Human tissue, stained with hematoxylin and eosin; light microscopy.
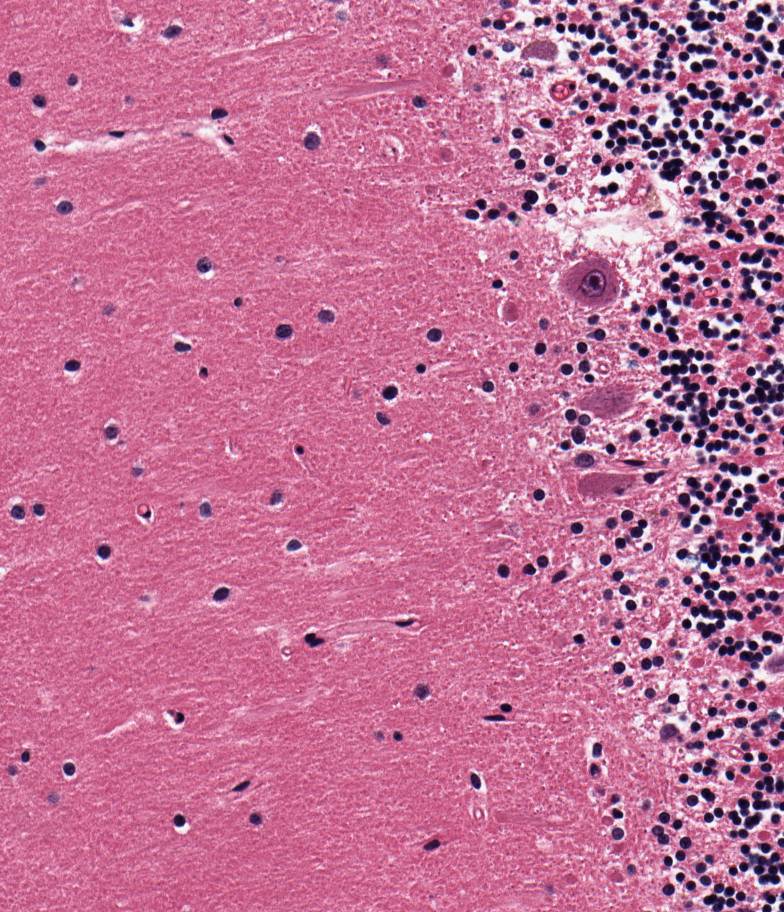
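Cerebellum: the broad, pale pink, sparsely cellular layer takes up the left two-thirds, while the right third is a band crowded with small dark nuclei. Those nuclei are round and dark-staining, packed close, with scant visible cytoplasm. In the upper middle-right, the Purkinje cell shows a round nucleus with a prominent dark nucleolus. In the pale fibrillar layer, small dark nuclei are scattered, evenly spread and widely separated.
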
